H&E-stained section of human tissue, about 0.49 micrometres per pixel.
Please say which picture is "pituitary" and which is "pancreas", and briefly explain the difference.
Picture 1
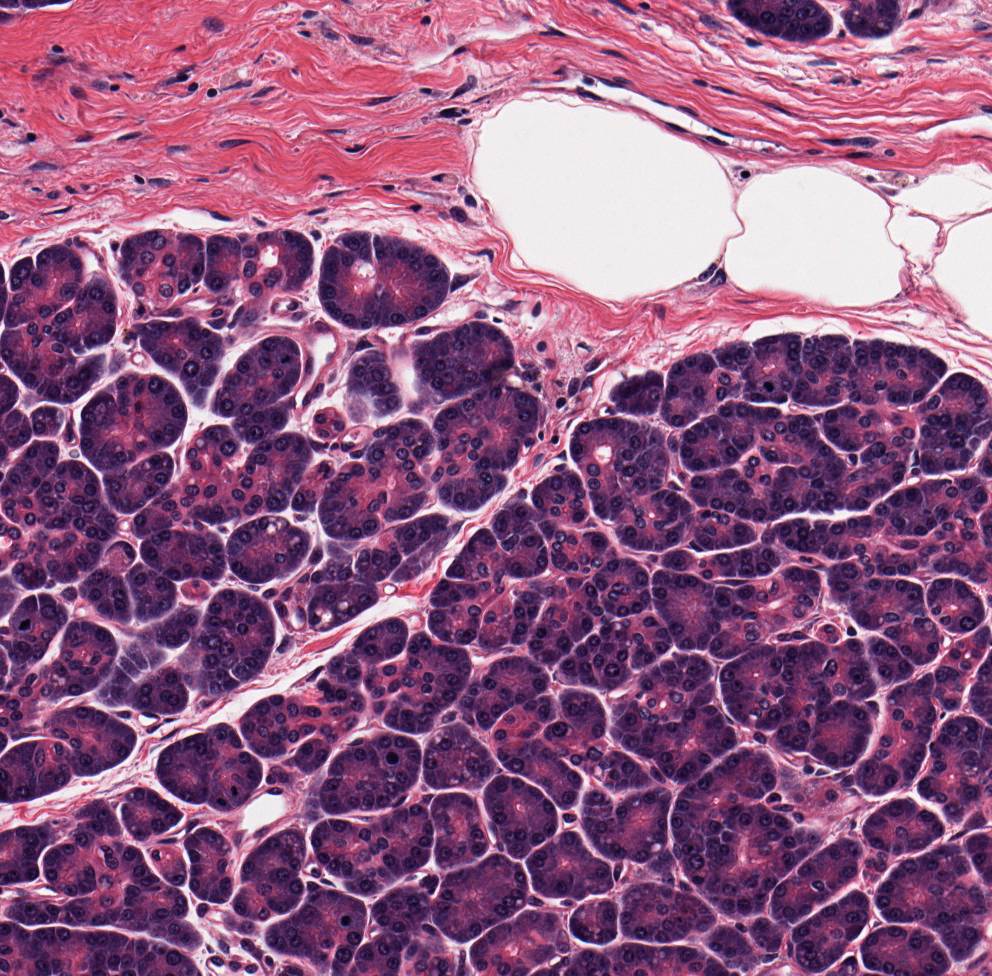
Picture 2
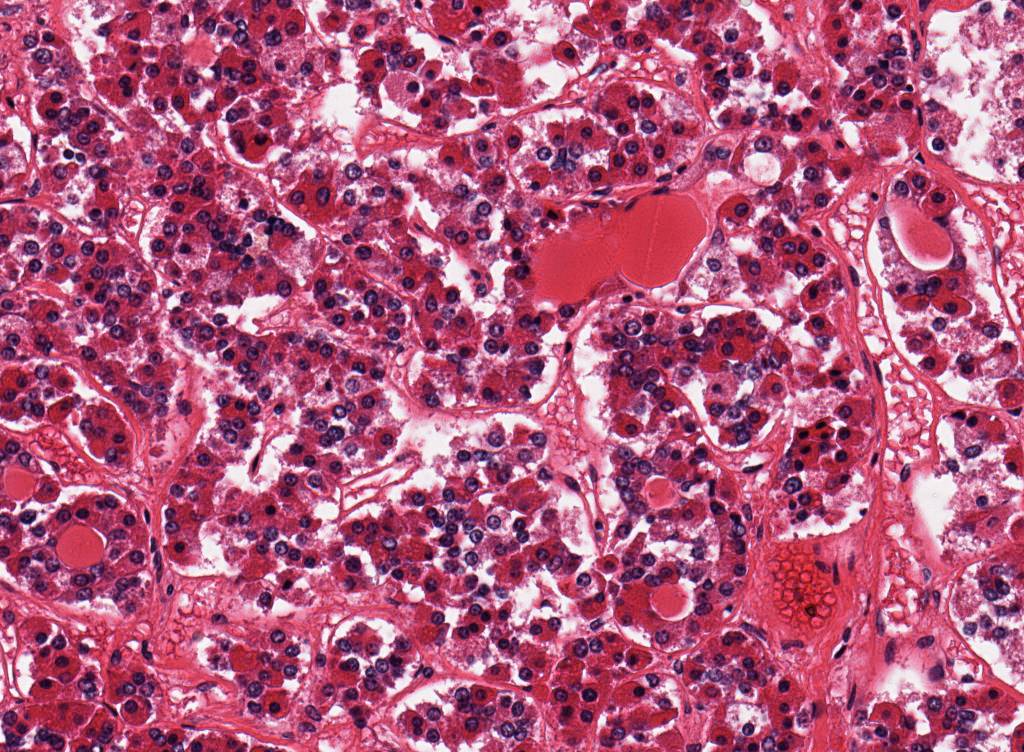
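As I see it, picture 1 is pancreas and picture 2 is pituitary. In the pancreas, densely packed glandular tissue fills the lower two-thirds, under a band of pink connective tissue with wavy, roughly horizontal collagen fibres and scattered elongated nuclei. Its acinar cells are pyramidal, with round nuclei toward the base and cytoplasm that is deep purple at the base and pinker toward the apex. The pituitary looks different: its cells sit in rounded nests and cords divided by thin pink strands of connective tissue, and their nuclei are small, round, dark and fairly uniform in size. Those thin septa carry elongated, dark, spindle-shaped nuclei, clearest along the right side, and a small vessel packed with red blood cells lies in the lower right part.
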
